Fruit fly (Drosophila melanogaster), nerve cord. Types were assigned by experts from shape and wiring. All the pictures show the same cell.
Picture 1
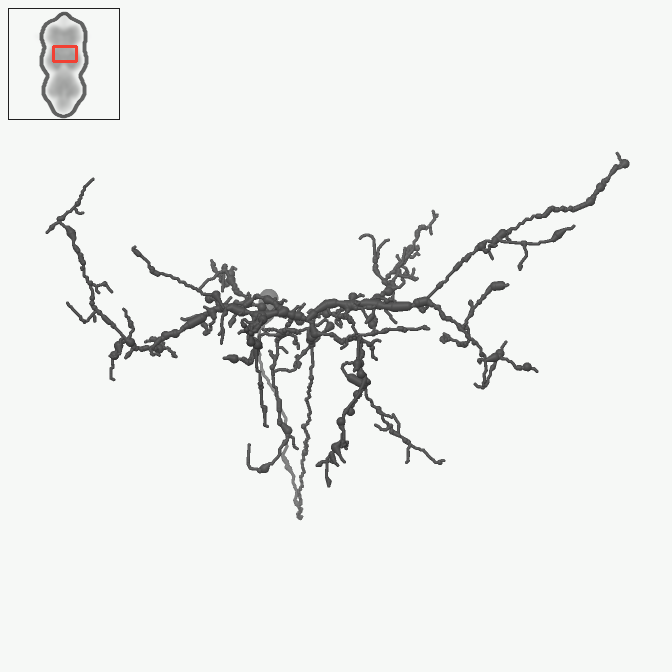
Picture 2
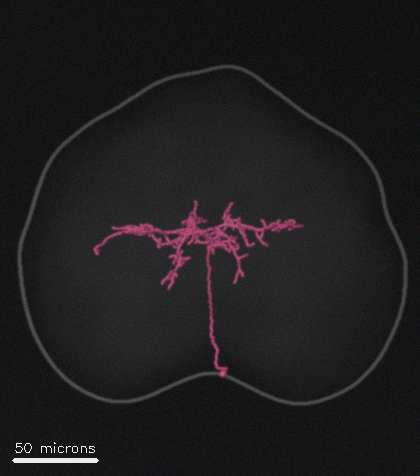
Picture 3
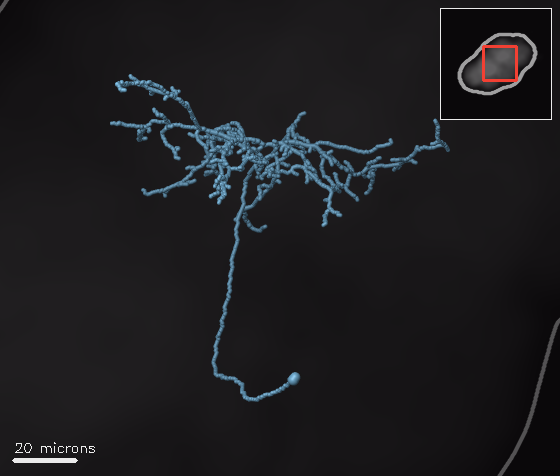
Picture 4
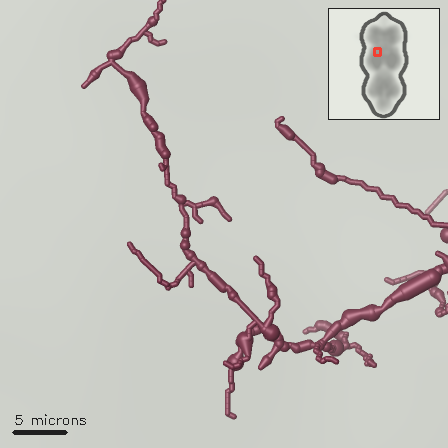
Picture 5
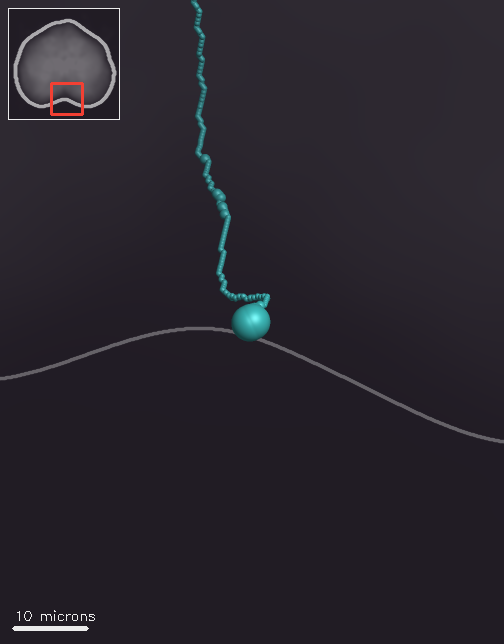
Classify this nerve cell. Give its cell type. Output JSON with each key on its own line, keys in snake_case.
{
 "cell_type": "IN00A054"
}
